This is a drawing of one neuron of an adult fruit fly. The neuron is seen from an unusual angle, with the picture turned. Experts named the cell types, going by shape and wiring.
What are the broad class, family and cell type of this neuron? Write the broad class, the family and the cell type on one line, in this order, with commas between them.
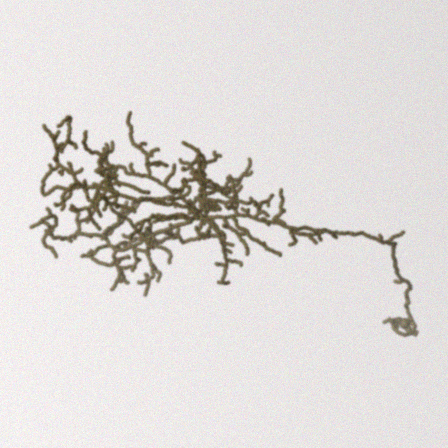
nerve-cord intrinsic neuron, hemilineage 12B, IN12B024_c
